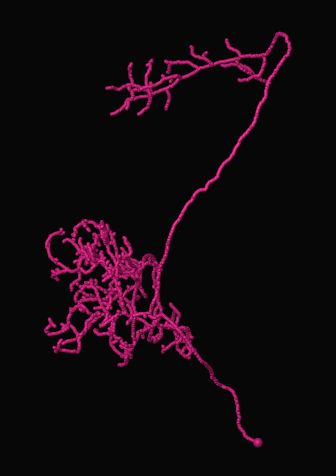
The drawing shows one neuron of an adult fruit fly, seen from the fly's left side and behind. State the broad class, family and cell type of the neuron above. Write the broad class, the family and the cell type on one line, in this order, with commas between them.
central-brain intrinsic neuron, hemilineage ALlv1, M_lvPNm25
